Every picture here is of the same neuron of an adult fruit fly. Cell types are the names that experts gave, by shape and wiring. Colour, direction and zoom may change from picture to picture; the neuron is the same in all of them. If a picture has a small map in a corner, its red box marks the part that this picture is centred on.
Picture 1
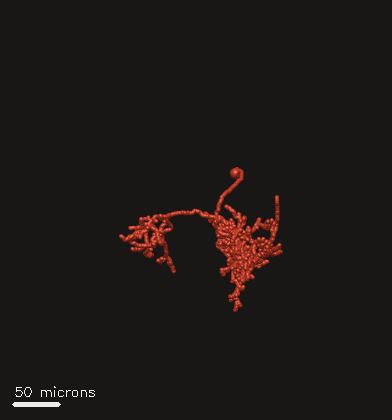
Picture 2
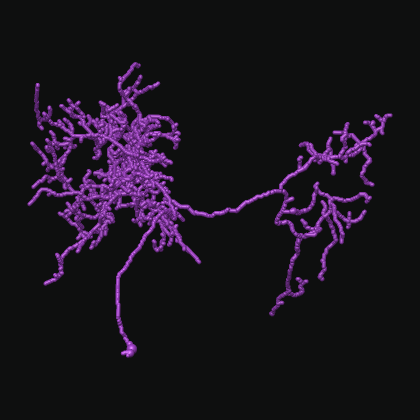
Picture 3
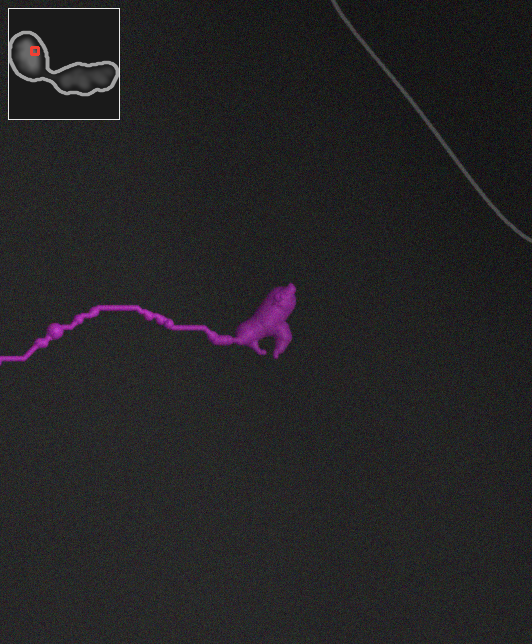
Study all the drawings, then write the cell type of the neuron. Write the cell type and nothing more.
SAD085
